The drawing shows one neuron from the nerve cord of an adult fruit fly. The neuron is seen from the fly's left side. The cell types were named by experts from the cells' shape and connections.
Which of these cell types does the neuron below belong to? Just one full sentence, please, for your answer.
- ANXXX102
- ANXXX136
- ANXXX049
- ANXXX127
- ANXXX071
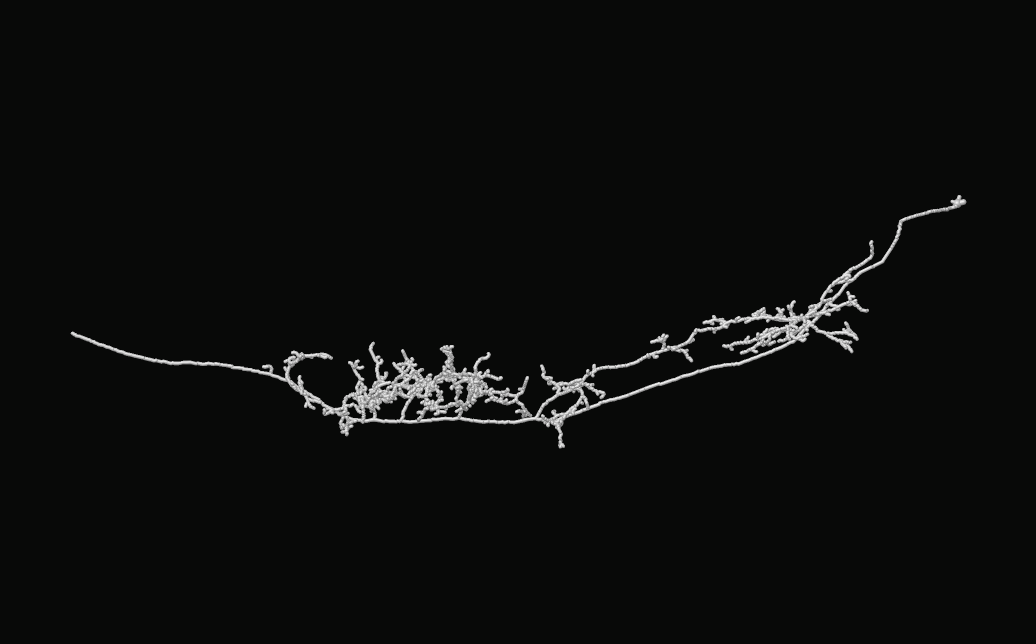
Under cell type classification, the neuron is ANXXX102.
